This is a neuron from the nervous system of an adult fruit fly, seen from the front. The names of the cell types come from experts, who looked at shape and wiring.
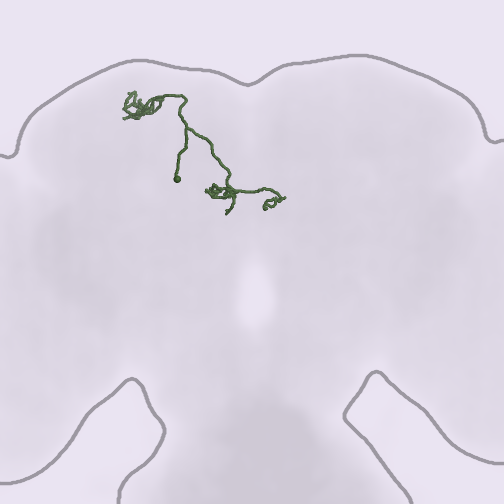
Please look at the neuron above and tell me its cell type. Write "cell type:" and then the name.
cell type: PAM04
